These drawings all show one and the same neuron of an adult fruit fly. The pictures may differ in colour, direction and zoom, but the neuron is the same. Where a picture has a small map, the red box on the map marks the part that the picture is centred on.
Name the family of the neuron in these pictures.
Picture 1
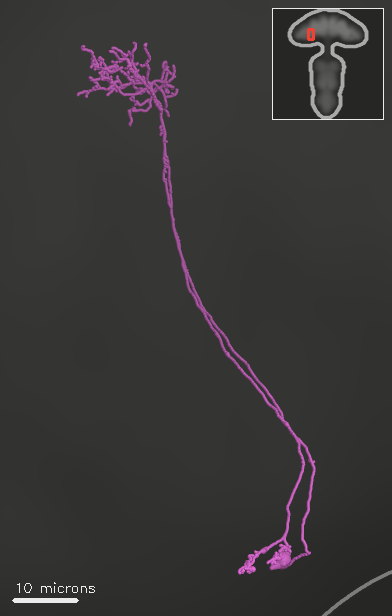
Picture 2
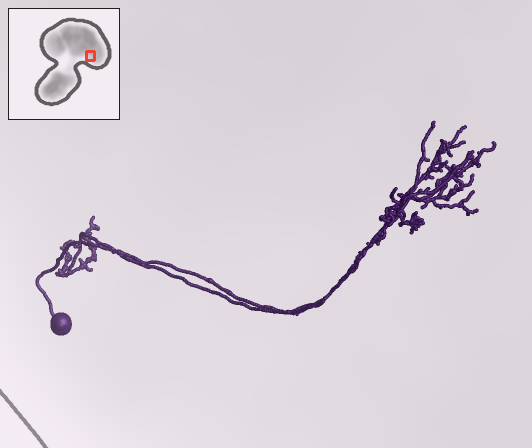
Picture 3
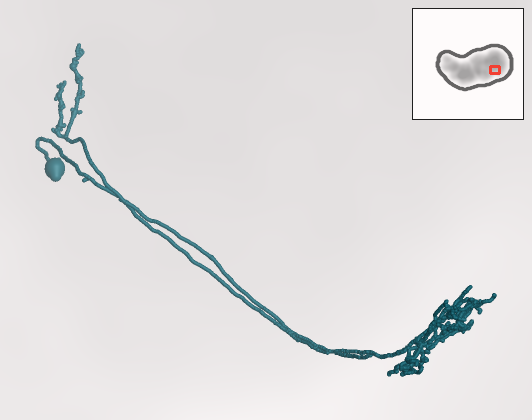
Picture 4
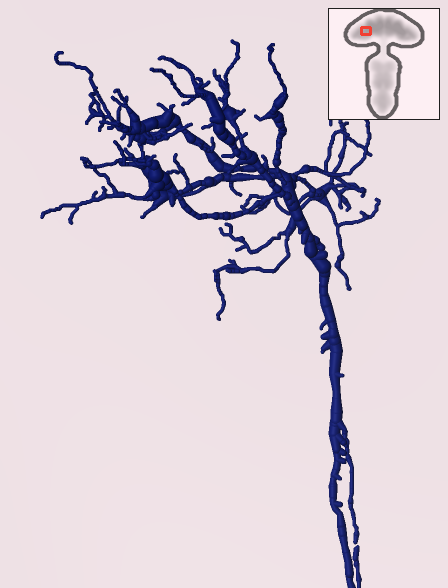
T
